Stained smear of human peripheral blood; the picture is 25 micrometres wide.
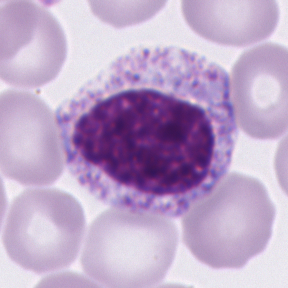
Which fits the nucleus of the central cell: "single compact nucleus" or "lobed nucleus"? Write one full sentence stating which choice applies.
The nucleus is neither lobed nor band-shaped but one compact round, oval or kidney-shaped mass.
